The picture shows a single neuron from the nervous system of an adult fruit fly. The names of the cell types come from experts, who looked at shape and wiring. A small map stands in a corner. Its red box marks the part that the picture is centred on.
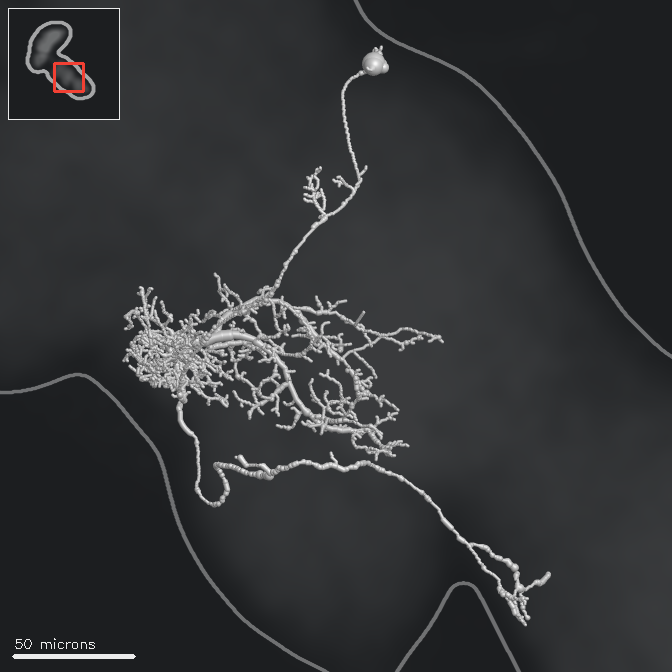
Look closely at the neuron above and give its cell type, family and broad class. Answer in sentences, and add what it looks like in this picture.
Its cell type is IN01A017. Its family is hemilineage 01A. This is a nerve-cord intrinsic neuron. It lies in the nerve cord. By the scale bar it is about 250 microns tall in this view.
